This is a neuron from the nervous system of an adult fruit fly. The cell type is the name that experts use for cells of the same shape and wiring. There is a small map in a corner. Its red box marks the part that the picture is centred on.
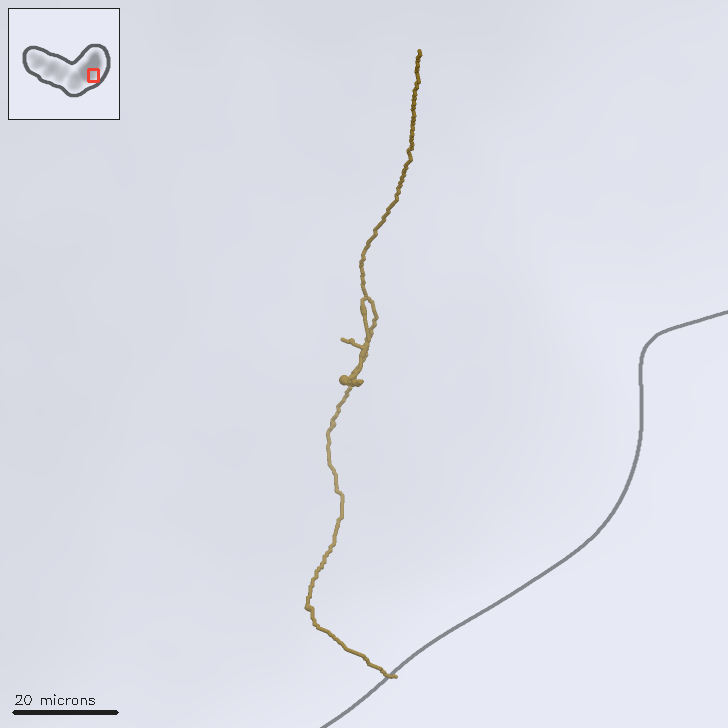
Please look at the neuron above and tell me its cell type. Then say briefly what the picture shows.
It is of cell type ORN_DL4. This is a sensory neuron entering the brain. The drawing shows no cell body. By the scale bar it is about 120 microns tall in this view. There are a dozen or fewer branch ends.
